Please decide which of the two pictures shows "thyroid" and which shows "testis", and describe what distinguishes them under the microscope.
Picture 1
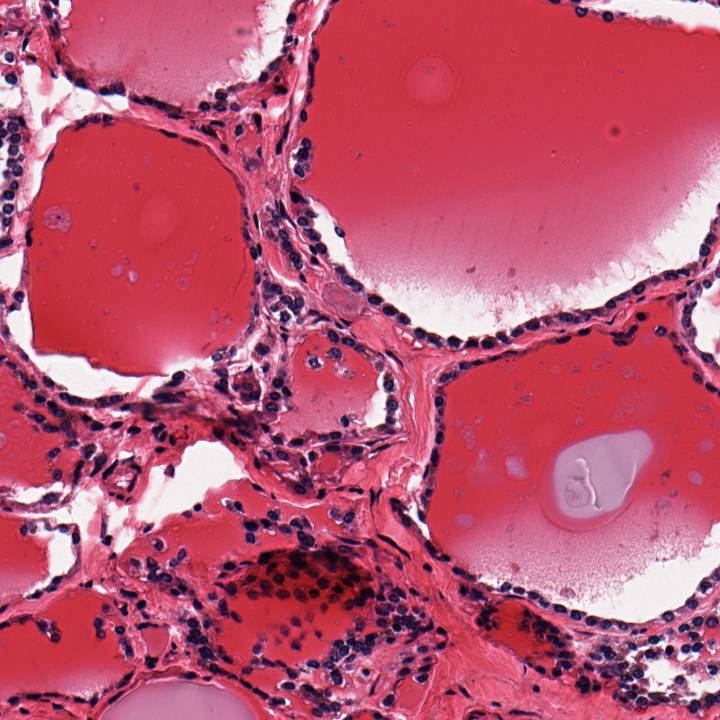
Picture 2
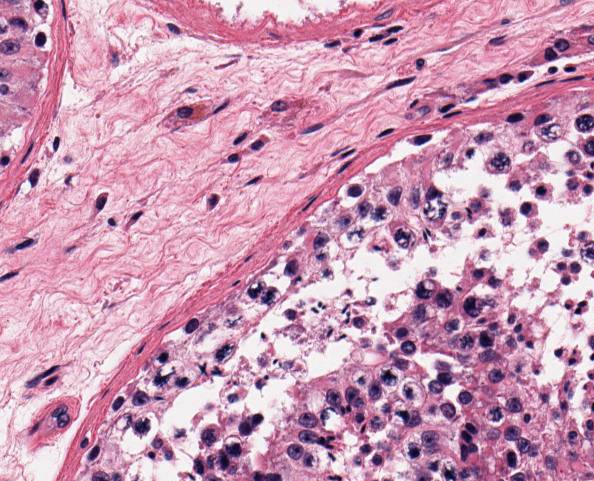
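To start, picture 1 is thyroid and picture 2 is testis. Next, layout: the thyroid consists of closed, rounded to polygonal follicles of varying size, the largest at upper right and right and smaller ones crowded along the bottom and lower left; the testis field has a cell-packed tubule in the lower right and paler fibrous stroma at upper left. Then contents: thyroid lumens hold homogeneous, deeply eosinophilic colloid, while many cells inside the tubule have large round nuclei with coarse, clumped, dark chromatin. After that, lining: a single layer of flattened to low cuboidal cells with small dark round nuclei surrounds each thyroid follicle. Finally, stroma: in the testis it is loose, with pale pink wavy collagen fibres and scattered spindle-shaped nuclei, and one cell there has cytoplasm containing golden-brown pigment.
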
